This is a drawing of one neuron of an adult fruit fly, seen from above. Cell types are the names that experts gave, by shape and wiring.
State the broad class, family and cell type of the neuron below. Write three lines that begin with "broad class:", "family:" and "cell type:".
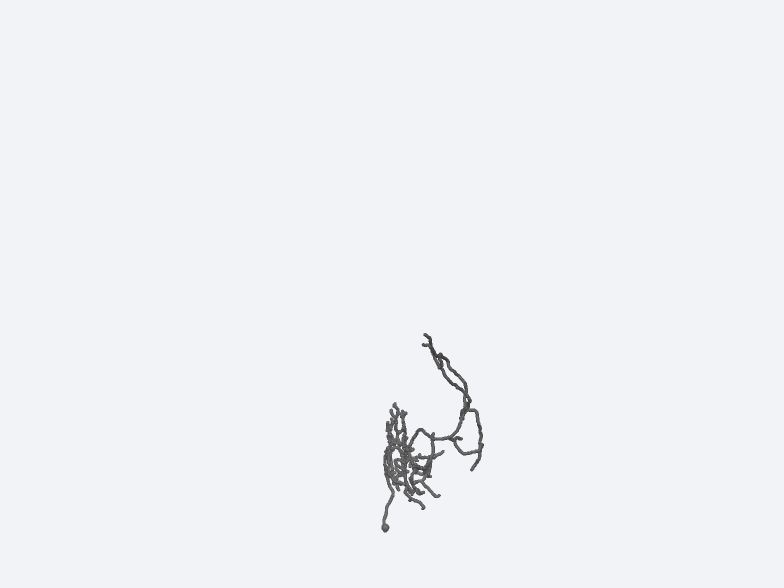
broad class: nerve-cord intrinsic neuron
family: hemilineage 04B
cell type: IN04B078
